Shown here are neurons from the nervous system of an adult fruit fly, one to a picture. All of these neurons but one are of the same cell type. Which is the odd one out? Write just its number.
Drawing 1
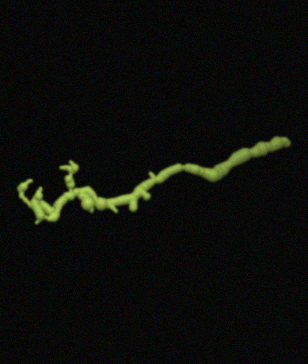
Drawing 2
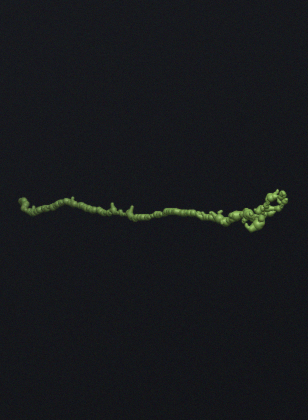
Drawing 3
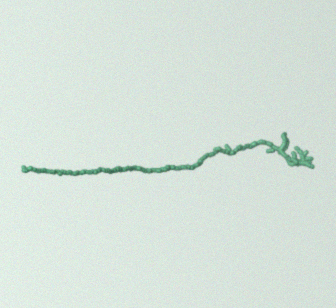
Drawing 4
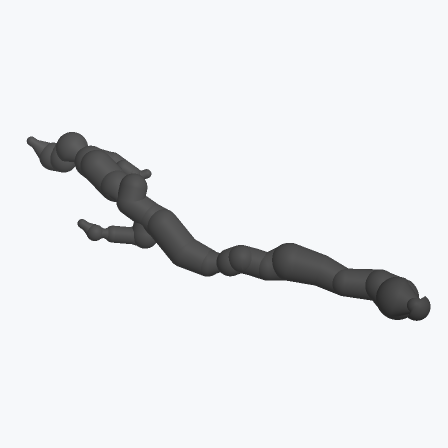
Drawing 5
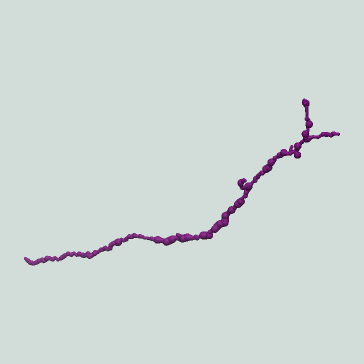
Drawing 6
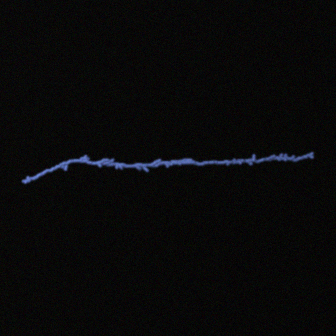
5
